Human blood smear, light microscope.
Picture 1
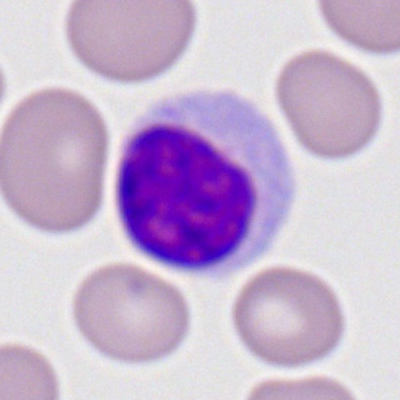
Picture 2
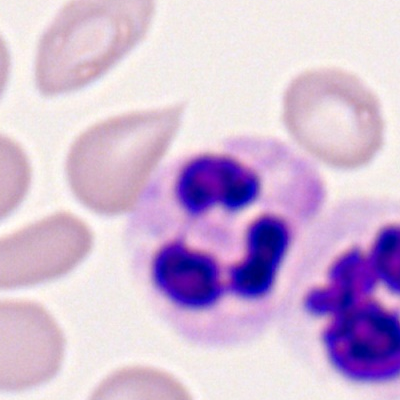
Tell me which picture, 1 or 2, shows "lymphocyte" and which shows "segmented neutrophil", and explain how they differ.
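Picture 1 shows a lymphocyte; picture 2 shows a segmented neutrophil. The nucleus of the segmented neutrophil is divided into several separate lobes, arranged in a loose ring around a pale centre.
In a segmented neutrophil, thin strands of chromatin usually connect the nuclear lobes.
No nucleoli are visible in this nucleus.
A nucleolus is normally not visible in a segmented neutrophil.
Its cytoplasm is abundant and pale pinkish-lilac and contains no large coarse orange granules. The lymphocyte, by comparison, has pale blue cytoplasm with neither granules nor vacuoles. In both cells the chromatin is dark purple and clumped, coarsely so in the lymphocyte and densely in the segmented neutrophil.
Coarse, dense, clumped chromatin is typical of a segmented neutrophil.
The lymphocyte has a rounded, smooth outline without surface projections, and the red cells around it do not overlap it.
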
